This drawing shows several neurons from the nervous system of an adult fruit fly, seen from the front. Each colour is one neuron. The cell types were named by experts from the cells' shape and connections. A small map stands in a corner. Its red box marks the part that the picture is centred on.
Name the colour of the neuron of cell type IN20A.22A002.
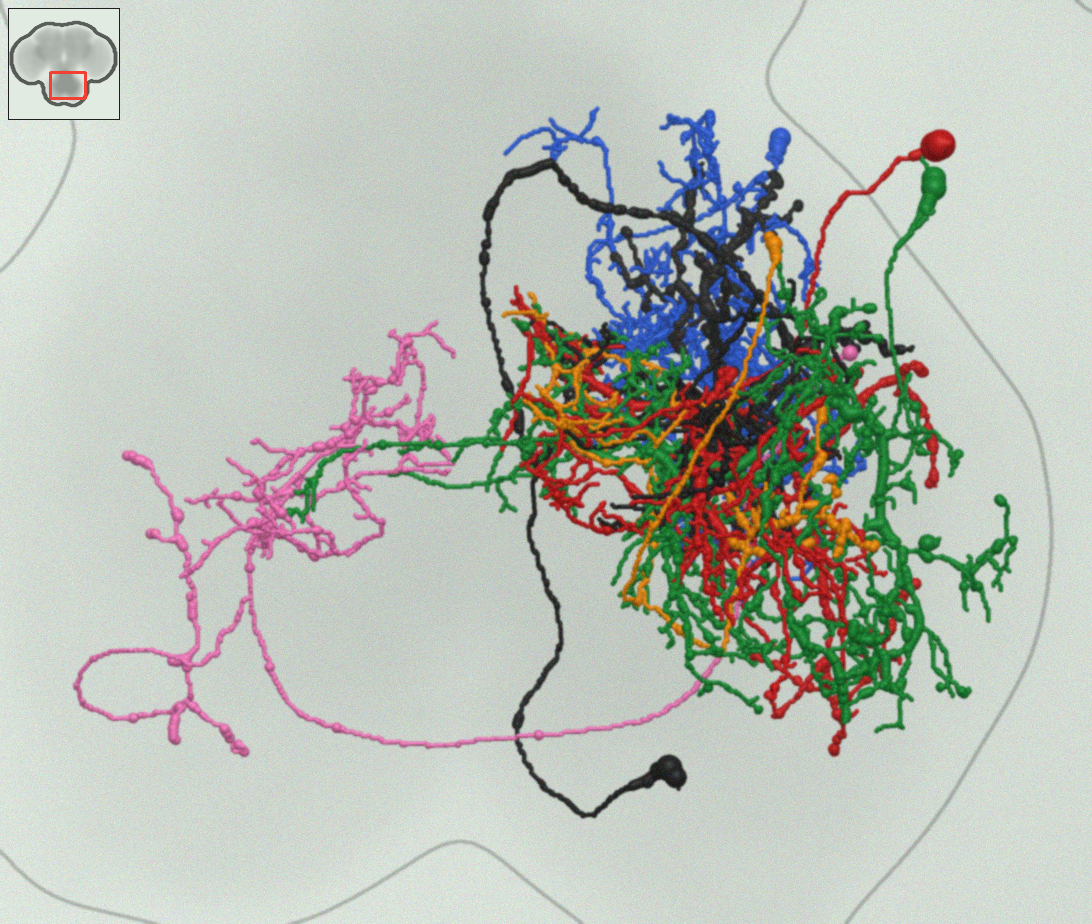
green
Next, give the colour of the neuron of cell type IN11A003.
red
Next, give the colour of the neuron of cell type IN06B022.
black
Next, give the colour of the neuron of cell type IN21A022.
blue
